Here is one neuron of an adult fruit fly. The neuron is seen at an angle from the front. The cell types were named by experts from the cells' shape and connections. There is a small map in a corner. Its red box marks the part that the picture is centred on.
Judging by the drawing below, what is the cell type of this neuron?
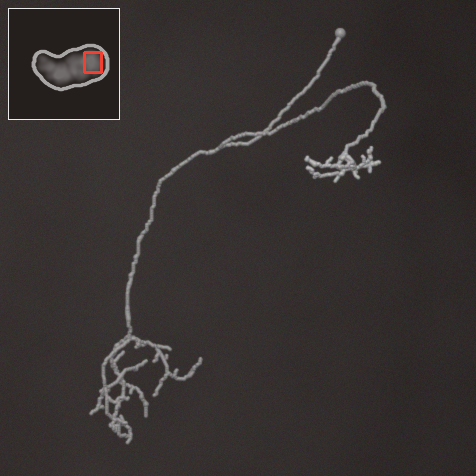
LC10c-1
